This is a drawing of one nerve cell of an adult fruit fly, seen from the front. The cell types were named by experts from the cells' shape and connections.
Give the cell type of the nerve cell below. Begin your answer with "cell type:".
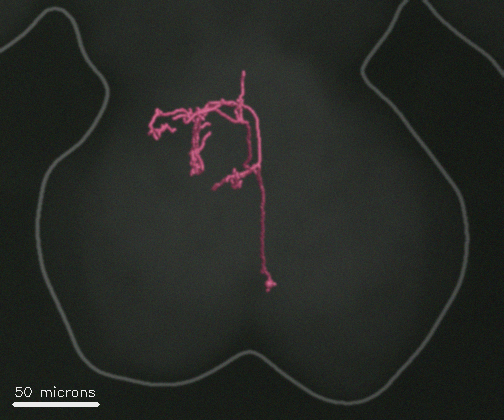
cell type: IN02A058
